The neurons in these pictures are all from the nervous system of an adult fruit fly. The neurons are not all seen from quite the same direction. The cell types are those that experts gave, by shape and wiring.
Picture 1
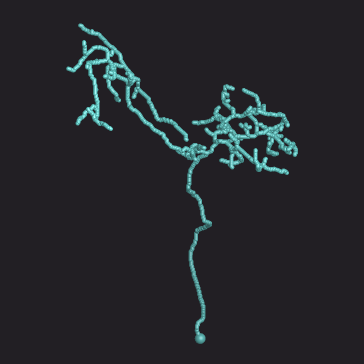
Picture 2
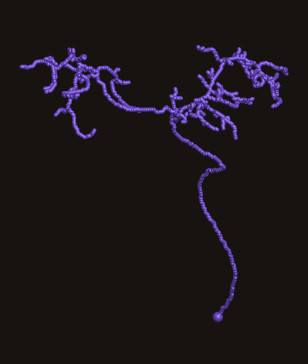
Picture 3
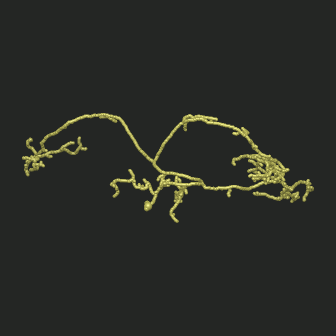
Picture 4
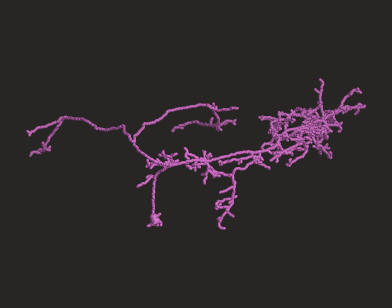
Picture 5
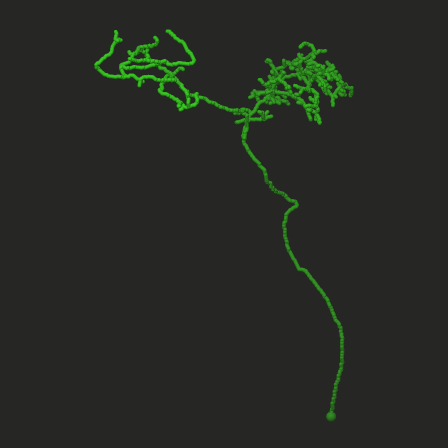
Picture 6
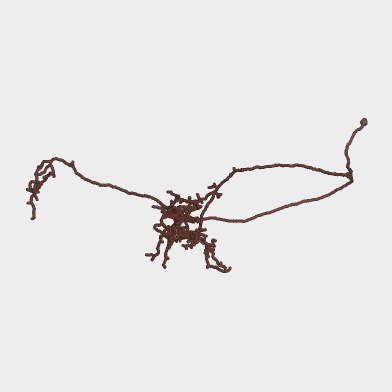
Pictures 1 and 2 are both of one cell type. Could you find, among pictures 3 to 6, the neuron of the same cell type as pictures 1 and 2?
Picture 5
